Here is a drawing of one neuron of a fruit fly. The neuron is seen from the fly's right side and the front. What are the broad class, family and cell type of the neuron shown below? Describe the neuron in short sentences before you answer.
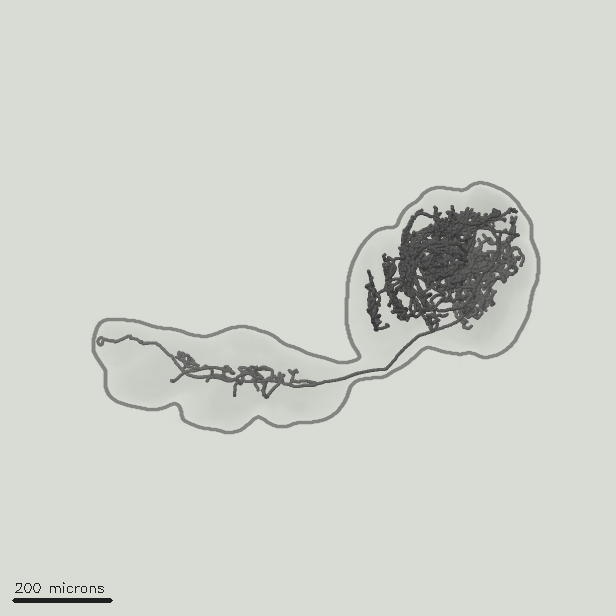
By the scale bar it is about 900 microns wide in this view. The picture shows dozens of branch ends. This is a descending neuron. The family is DNp. The cell type is DNp27.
